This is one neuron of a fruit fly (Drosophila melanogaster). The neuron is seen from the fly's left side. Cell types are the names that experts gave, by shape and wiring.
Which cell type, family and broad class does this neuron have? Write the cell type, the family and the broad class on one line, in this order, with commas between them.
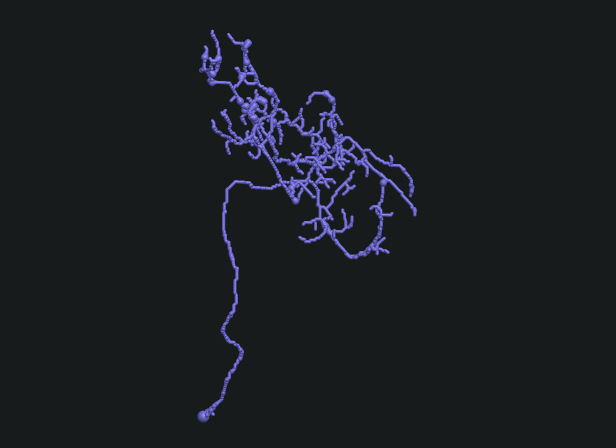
GNG599, hemilineage LB3, central-brain intrinsic neuron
